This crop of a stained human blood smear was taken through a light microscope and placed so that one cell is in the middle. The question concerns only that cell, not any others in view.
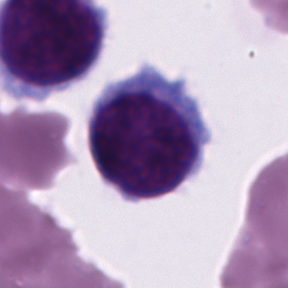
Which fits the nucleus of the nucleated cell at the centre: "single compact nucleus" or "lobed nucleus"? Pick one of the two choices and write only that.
Single compact nucleus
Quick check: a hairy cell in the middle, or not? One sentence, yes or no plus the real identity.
Yes, the cell at the heart of the crop is a hairy cell.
